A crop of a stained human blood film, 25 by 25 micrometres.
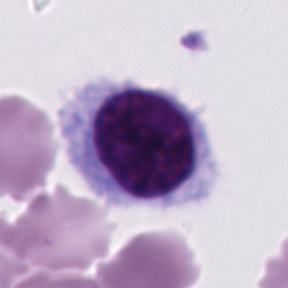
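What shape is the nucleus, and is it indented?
Round to oval, as far as I can tell, with no indentation, and about 9 micrometres across.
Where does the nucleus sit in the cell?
Off-centre toward the right, which leaves a wider band of pale grey-blue cytoplasm on the left.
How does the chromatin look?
Dark purple and dense, with coarse clumps.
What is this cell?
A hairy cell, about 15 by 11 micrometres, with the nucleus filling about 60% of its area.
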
